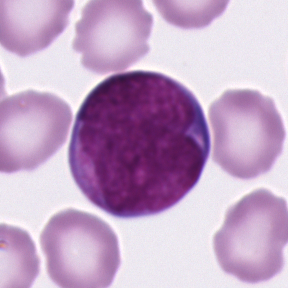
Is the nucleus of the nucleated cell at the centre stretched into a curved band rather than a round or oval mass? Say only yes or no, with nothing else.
No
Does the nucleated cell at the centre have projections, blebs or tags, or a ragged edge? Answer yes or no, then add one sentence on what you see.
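No. The cell outline is round and smooth.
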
